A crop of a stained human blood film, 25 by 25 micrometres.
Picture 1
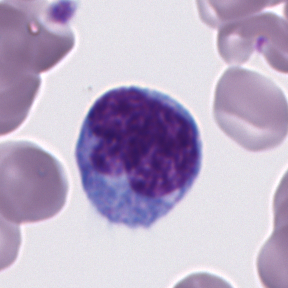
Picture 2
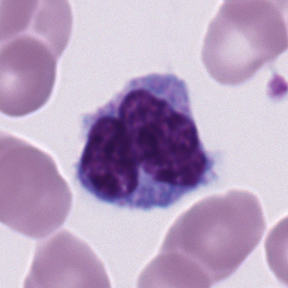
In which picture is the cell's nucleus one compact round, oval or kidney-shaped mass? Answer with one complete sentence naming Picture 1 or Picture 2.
The cell shown in Picture 1 has a single undivided, compact round, oval or kidney-shaped nucleus.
